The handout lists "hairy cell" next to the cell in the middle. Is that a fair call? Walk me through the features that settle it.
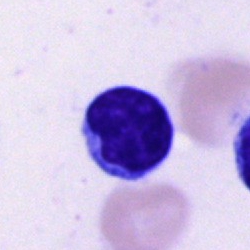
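Outline: round and smooth, which goes with lymphocyte and against hairy cell.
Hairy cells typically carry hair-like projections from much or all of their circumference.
Chromatin: dark purple, dense and clumped. Cytoplasm: no granules, no vacuoles. Surroundings: pale red cells near it at upper right and below, not touching. Verdict: not a hairy cell; this is a lymphocyte.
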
